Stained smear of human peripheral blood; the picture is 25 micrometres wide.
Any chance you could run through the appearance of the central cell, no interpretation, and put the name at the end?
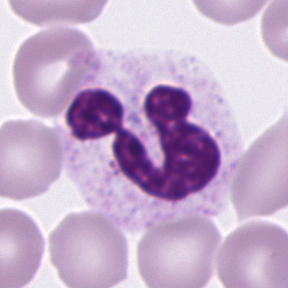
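Starting with the nucleus, its larger part curves into a U shape that opens toward the top. Next, fine violet granules are scattered evenly through the cytoplasm, which contains no vacuoles. Last, the cell outline is smooth, with no surface projections. This is a segmented neutrophil.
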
